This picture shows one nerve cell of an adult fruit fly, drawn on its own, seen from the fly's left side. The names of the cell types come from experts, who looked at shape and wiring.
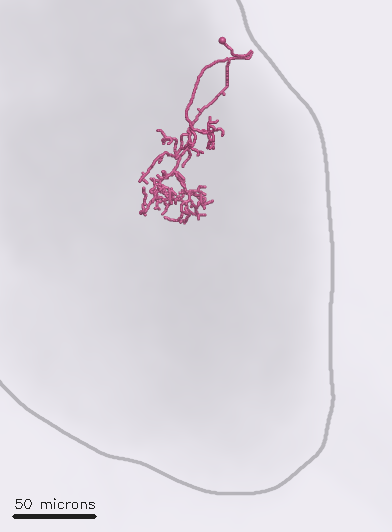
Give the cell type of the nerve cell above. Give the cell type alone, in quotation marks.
"MeLo3b"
